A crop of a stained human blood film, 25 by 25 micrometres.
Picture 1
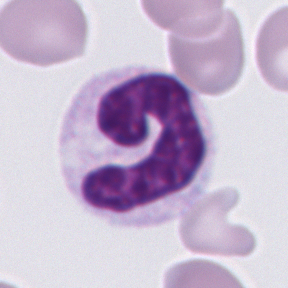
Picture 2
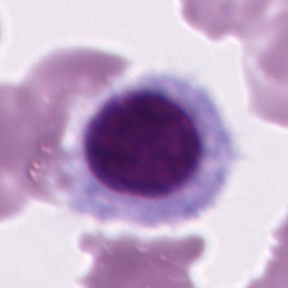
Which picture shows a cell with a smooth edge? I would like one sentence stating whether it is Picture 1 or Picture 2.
In picture 1, the cell's outline is smooth, without projections.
